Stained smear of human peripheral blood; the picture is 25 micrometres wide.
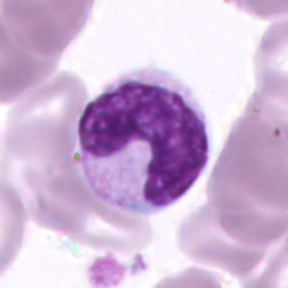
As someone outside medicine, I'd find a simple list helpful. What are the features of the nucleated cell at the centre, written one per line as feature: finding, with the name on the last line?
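Nucleus: horseshoe curve, hollow opening toward the lower left
Nucleoli: none visible
Cytoplasmic granules: fine, dust-like, violet
Vacuoles: none seen in the cytoplasm
Name: band neutrophil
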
